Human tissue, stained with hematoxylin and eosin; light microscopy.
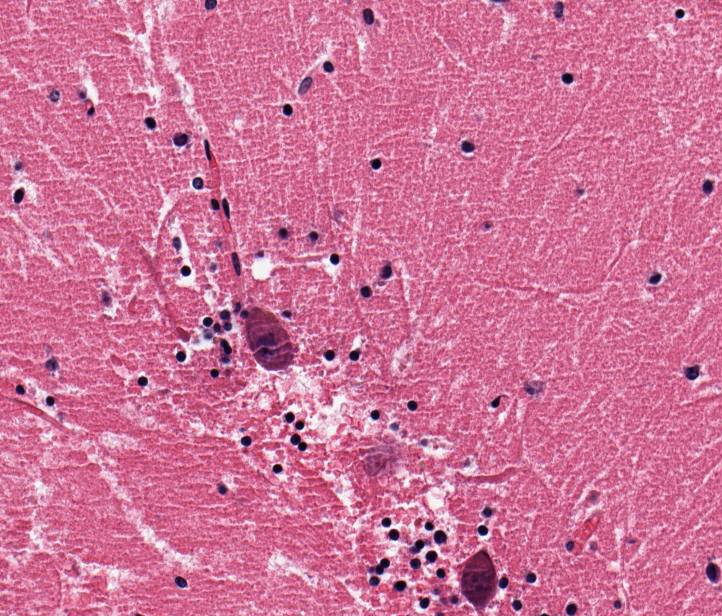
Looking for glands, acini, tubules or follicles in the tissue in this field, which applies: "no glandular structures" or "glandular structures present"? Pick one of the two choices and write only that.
No glandular structures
